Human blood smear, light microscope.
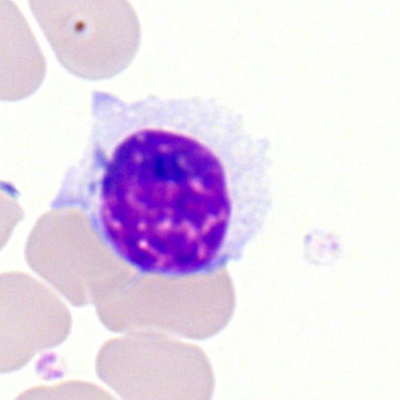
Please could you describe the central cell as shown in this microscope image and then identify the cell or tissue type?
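First, the cytoplasm: a moderate amount, pale grey-blue. Second, its spread: wider on the upper and right sides of the nucleus than on the left. Third, a small pointed cytoplasmic projection sticks out at the upper left of the cell. Fourth, the chromatin is coarse and clumped, with pale patches between darker areas. Last, the name: lymphocyte.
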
